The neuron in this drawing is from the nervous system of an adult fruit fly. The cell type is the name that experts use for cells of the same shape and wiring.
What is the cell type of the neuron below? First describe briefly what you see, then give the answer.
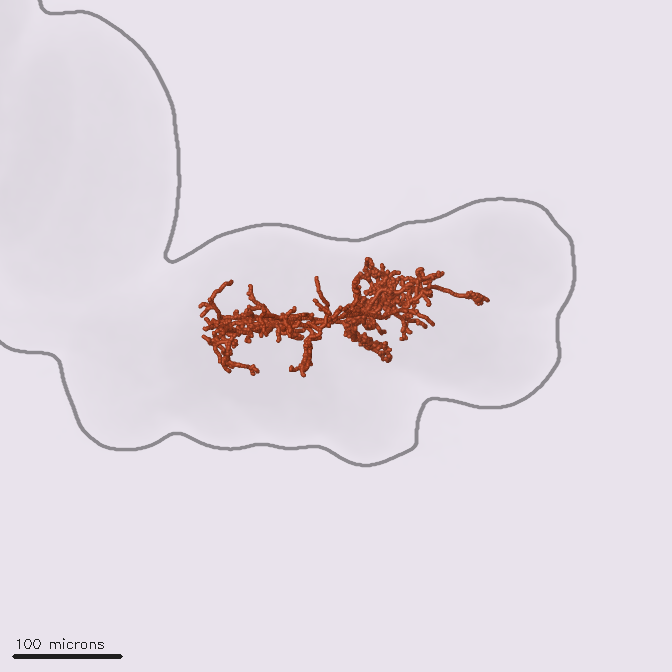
From left to right in the picture it spans about 250 microns. As drawn here it is wider than it is tall. This is a nerve-cord intrinsic neuron. Its cell type is IN05B008.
